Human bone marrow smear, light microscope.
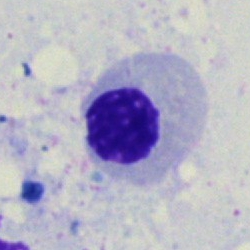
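Erythroblast, the central cell in a stained bone marrow smear. Its outline is smooth and rounded-oval. The nucleus lies off-centre toward the left, with dense dark purple chromatin in coarse clumps separated by small paler patches. The cytoplasm is abundant and pale greyish-blue.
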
